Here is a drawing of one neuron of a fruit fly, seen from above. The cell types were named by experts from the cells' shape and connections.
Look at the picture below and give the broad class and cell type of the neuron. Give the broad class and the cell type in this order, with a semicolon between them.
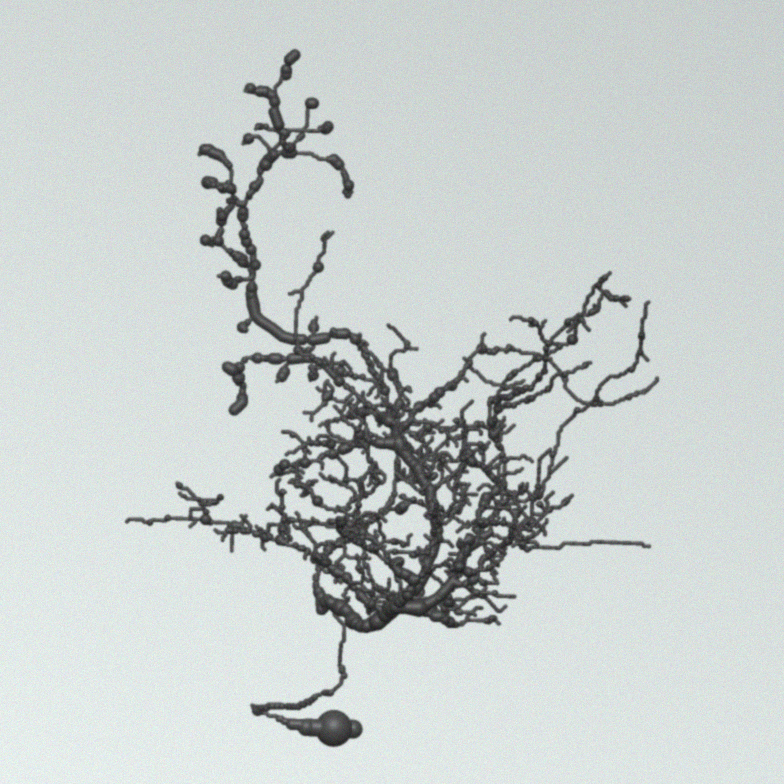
central-brain intrinsic neuron; CB0431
